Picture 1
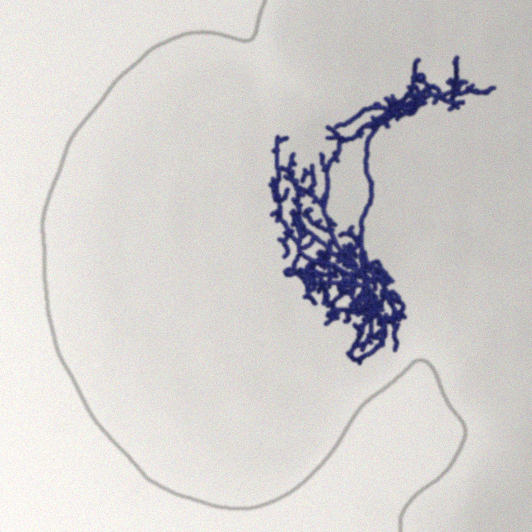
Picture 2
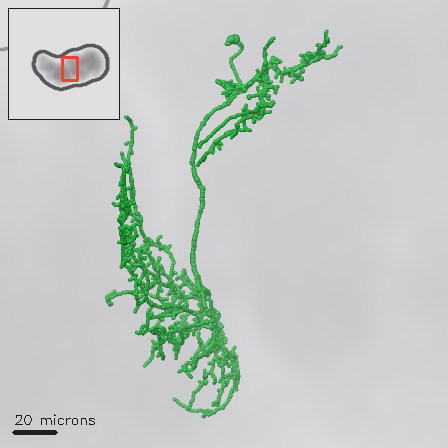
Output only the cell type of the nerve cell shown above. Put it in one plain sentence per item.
The cell type is LoVP39.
